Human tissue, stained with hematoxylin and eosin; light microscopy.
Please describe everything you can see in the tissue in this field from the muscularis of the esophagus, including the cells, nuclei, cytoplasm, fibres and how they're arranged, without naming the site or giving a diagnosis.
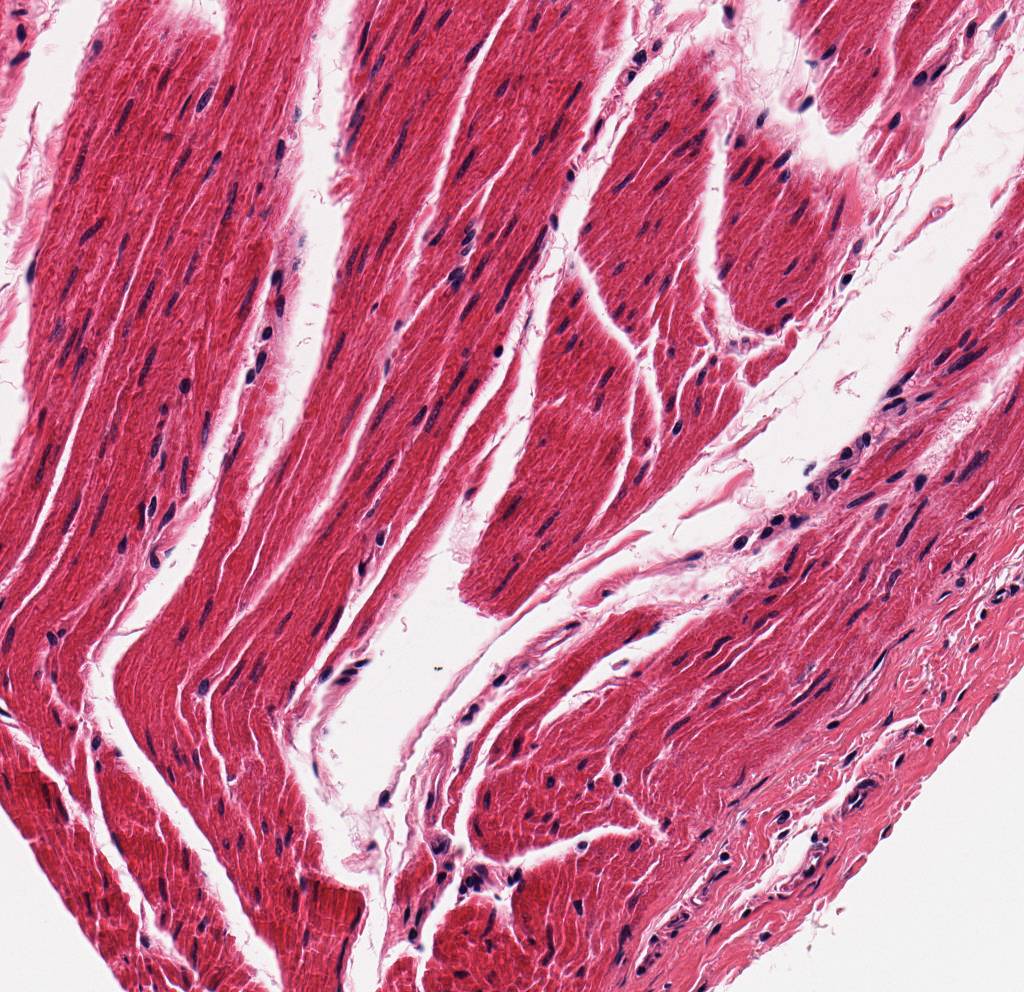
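Muscle fibres in longitudinal section, running obliquely and fanning upward from the bottom. Fibre cytoplasm deep red-pink. Lower right: muscle gives way to paler pink, wavy tissue with many small dark nuclei. No fat cells.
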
